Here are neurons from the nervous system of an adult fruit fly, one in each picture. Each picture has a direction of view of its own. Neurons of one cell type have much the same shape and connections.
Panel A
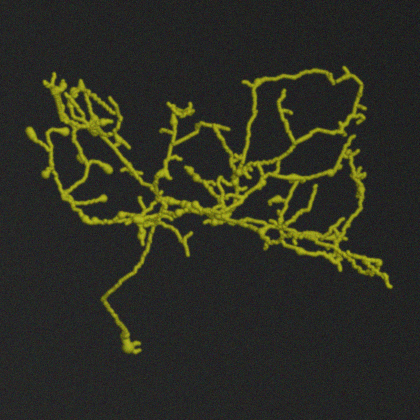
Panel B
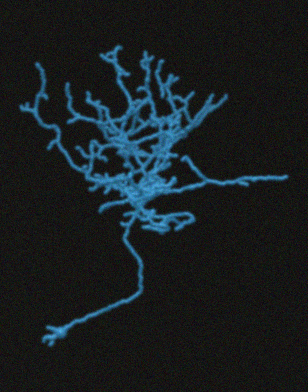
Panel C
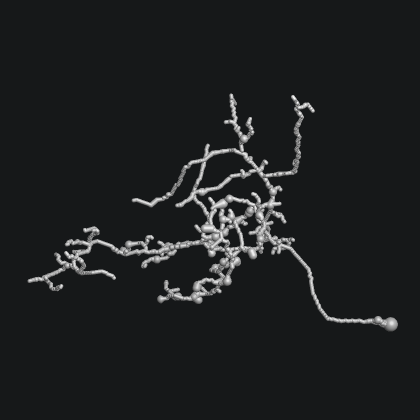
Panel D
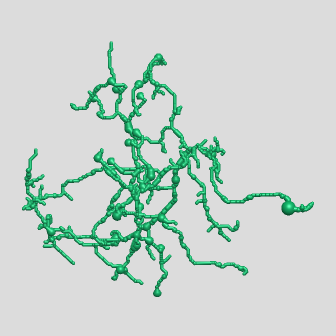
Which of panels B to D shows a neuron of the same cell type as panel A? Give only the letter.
B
